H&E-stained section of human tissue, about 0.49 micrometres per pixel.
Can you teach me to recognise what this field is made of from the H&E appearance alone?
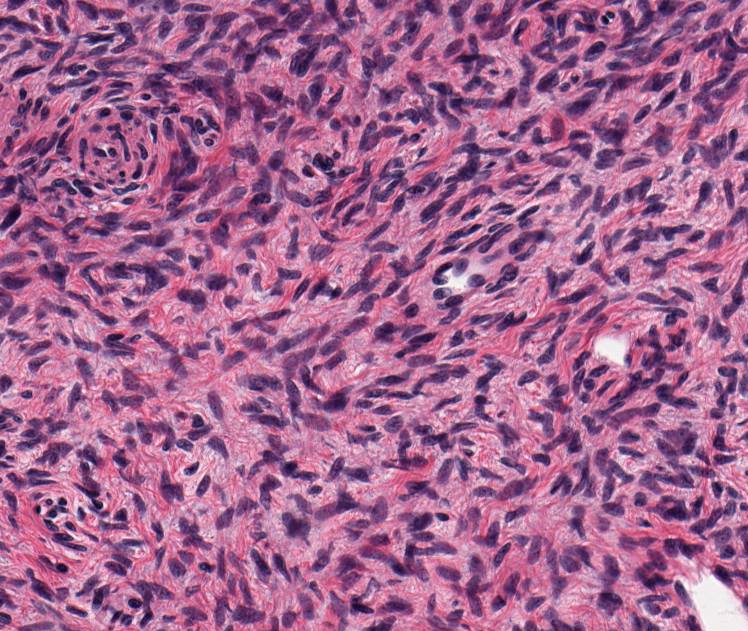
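Here we have ovarian cortex, its densely packed spindle cells filling the field without any epithelium or glands.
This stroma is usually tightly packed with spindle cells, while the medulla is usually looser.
Notice how the cells run in short bundles crossing in varying directions, and at the upper left they wrap a small central vessel in a concentric whorl.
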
